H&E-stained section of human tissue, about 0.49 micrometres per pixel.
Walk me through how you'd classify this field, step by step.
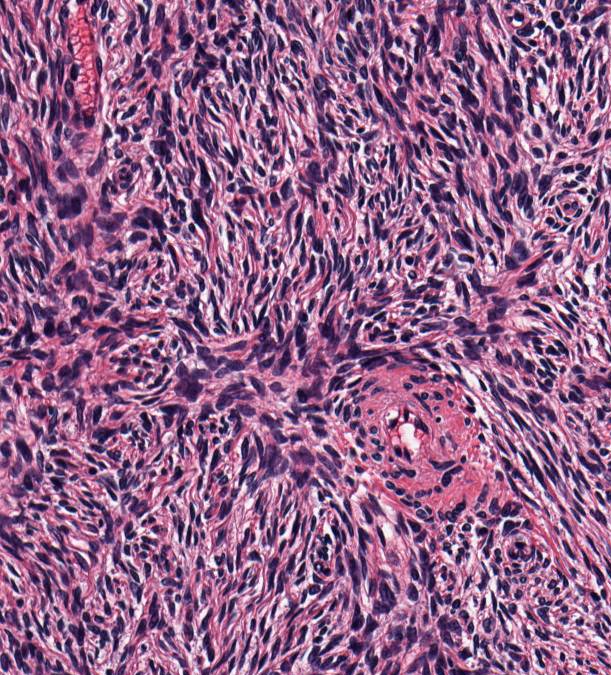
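Ovarian cortex. Spindle cells fill the whole field in short fascicles that run in varying, intersecting directions.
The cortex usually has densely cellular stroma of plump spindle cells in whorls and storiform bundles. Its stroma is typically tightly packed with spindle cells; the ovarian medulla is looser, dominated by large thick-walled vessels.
The cells have scant, pale pink cytoplasm and indistinct borders, with thin wavy collagen between them. Just right of centre, a small narrow-lumened vessel has a thick collagen cuff.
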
